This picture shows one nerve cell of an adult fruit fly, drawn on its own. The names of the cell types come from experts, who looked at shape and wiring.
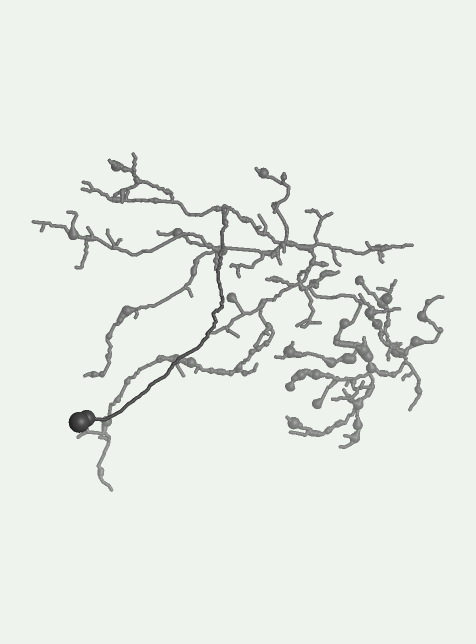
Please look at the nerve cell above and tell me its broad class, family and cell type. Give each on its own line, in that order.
optic-lobe intrinsic neuron
Cm
Cm16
